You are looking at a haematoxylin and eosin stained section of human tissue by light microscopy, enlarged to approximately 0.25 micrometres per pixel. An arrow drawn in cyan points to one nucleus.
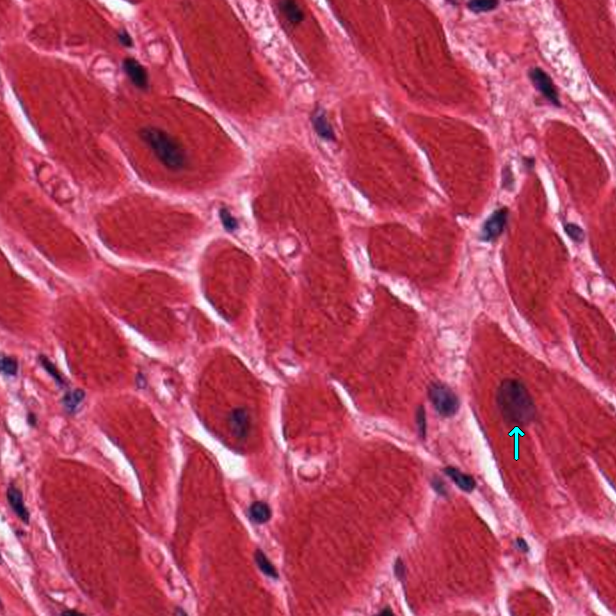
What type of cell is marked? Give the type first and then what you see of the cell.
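Cardiomyocyte. Its nucleus is oval and lies well inside the fibre, with red cytoplasm on every side of it. The nucleus is larger and less evenly dark than the small, dense, dark nuclei in the pale tissue just beside the fibre; it shows darker clumps within a lighter purple background. The cytoplasm is plentiful and deep red, with faint streaks running along the length of the fibre. The fibre runs diagonally, parallel to its neighbouring fibres, and is bordered on one side by pale, loosely textured tissue containing small dark nuclei.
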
